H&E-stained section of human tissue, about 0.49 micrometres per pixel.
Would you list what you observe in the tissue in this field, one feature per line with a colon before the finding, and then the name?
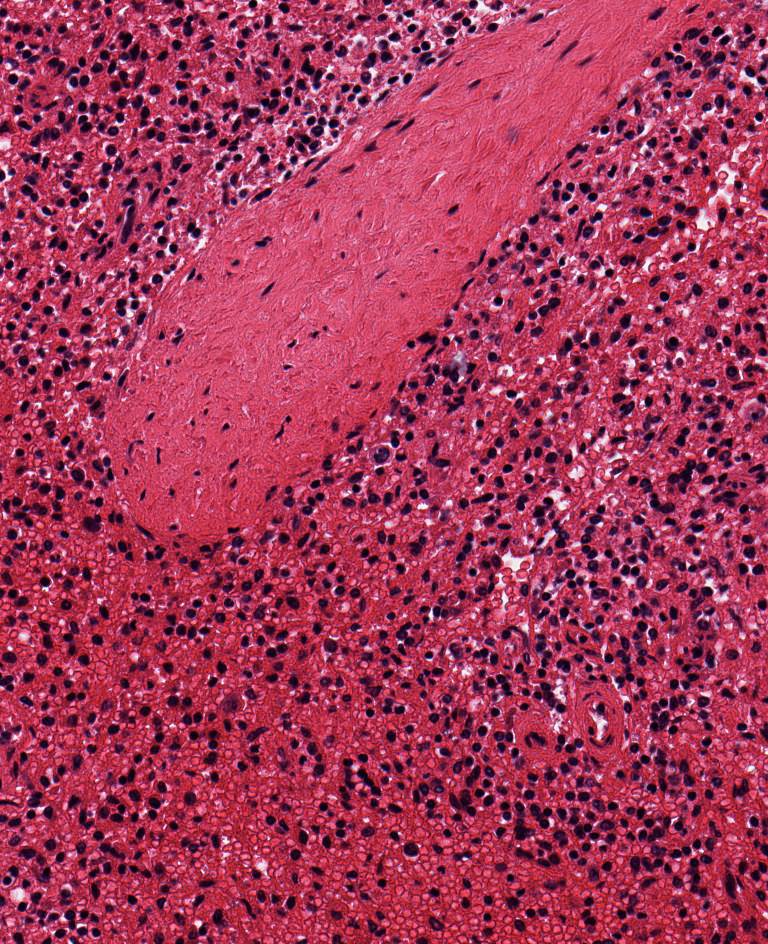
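Diagonal band: one broad strip of dense pink fibrous tissue crossing the upper half, from the top edge to a rounded end at left centre
Band nuclei: sparse, slender, spindle-shaped, mostly along the band's long axis
Surrounding tissue: crowded with small round dark nuclei, evenly scattered
Vessel: small, lower right, thick concentric wall, narrow lumen
Name: spleen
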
